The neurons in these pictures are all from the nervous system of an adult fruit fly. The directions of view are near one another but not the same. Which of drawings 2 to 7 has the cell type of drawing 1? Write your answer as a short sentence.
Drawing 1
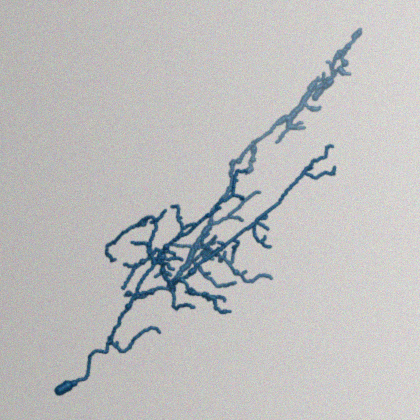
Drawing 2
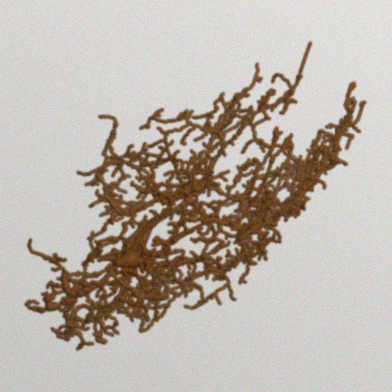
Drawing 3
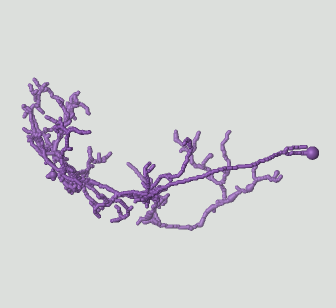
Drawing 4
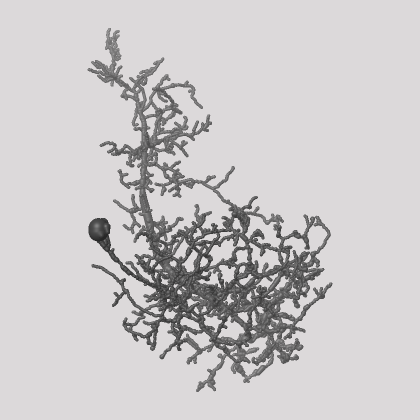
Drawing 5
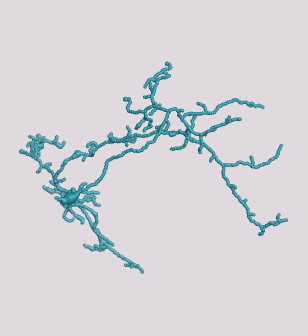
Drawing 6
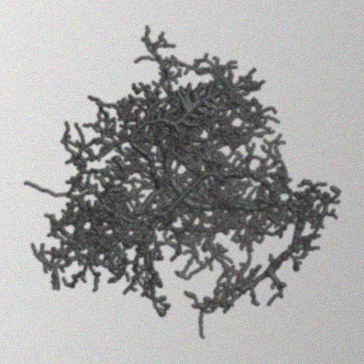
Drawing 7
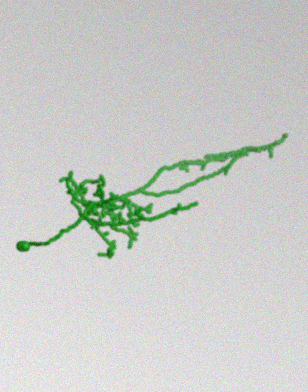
Drawing 7 shows a neuron of the same cell type.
